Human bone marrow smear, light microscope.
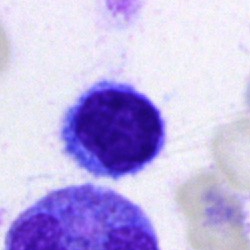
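Lymphocyte, the cell in the middle: a round outline with a slightly fuzzy edge. Its chromatin is dense and stains dark purple. You'll notice the cytoplasm is just a thin blue rim, widest at the lower left. No vacuoles anywhere in that cytoplasm.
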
